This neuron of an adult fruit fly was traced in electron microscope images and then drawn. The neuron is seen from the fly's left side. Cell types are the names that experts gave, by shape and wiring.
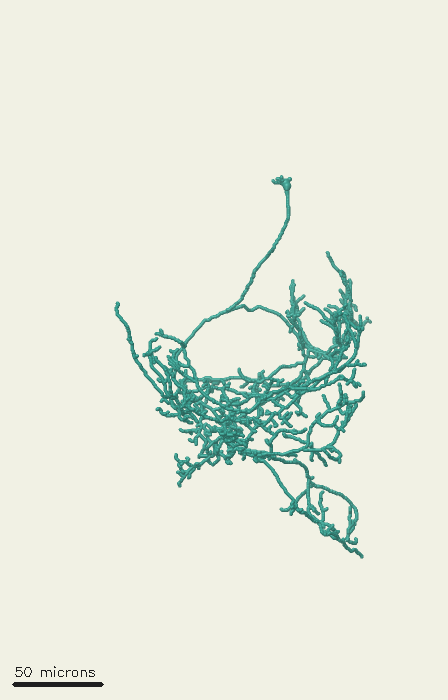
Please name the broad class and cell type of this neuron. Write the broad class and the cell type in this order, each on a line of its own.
central-brain intrinsic neuron
VES056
